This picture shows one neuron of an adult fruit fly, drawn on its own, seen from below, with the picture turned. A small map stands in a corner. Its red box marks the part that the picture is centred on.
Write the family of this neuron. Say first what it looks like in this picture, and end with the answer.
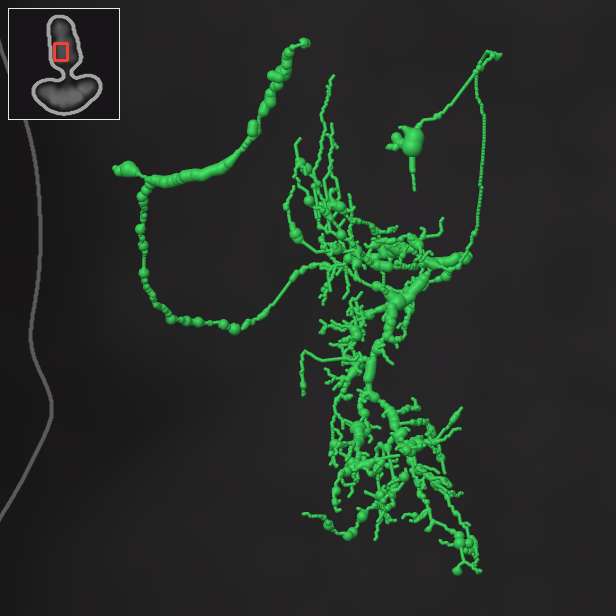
It is in the nerve cord and does not reach the brain. As drawn here it is taller than it is wide. Its broad class is nerve-cord intrinsic neuron. Its family is hemilineage 02A.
